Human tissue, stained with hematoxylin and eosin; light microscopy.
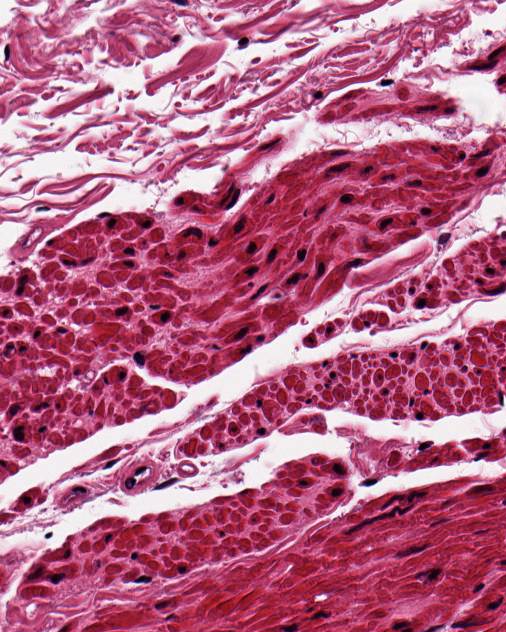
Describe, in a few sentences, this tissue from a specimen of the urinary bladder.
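Muscle fibres are gathered into bundles that cross the field on a diagonal, climbing from the lower left toward the upper right. In the upper bundle near the centre, the muscle cells are cut lengthwise and carry elongated nuclei. Their cytoplasm takes a deep red-pink stain, darker than the connective tissue around them. Neither epithelium nor glands appear anywhere in the field.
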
